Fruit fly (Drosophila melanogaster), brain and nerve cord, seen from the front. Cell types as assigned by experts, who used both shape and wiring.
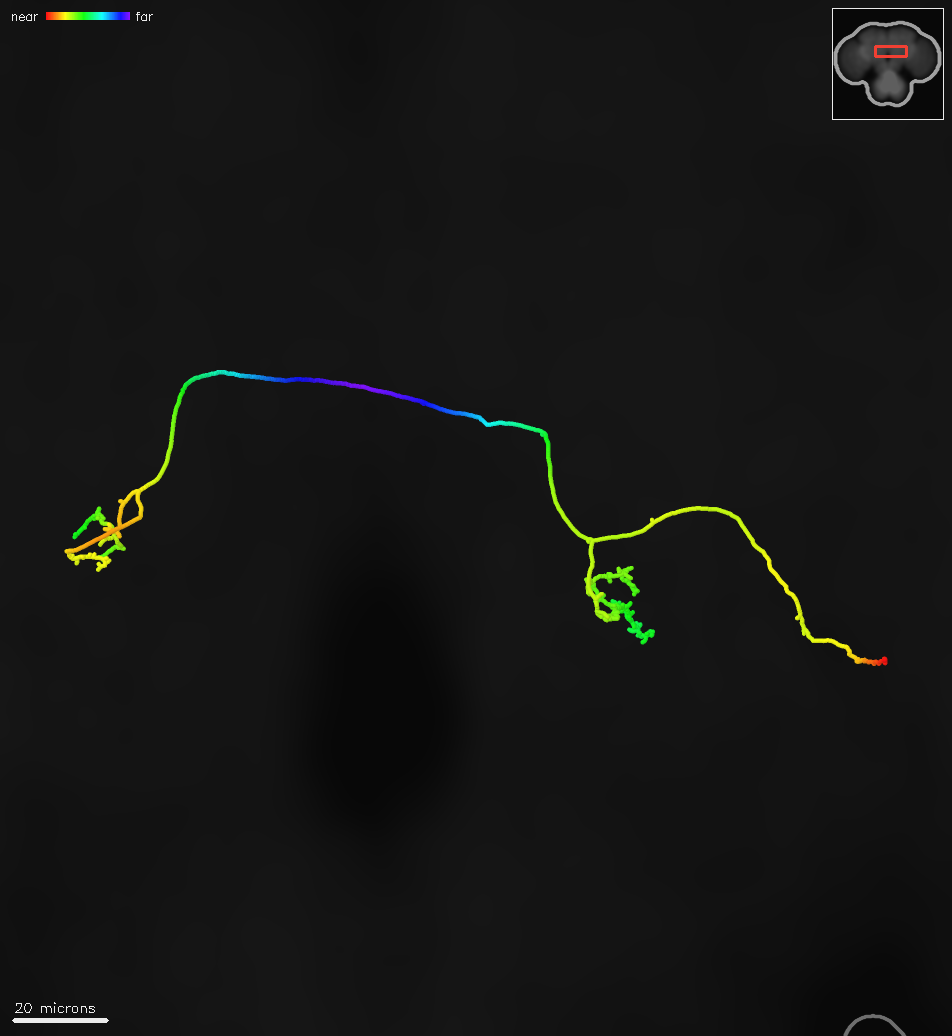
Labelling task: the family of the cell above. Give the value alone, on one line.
class olfactory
